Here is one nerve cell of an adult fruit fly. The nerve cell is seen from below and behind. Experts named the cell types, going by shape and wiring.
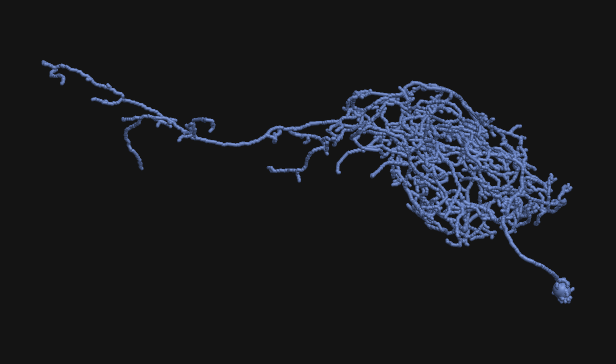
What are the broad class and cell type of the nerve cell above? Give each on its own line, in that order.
central-brain intrinsic neuron
SLP457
